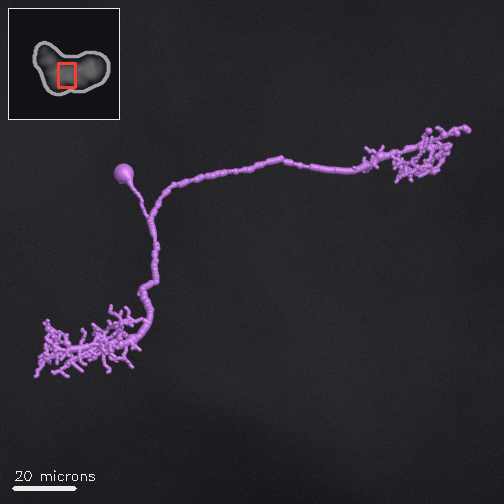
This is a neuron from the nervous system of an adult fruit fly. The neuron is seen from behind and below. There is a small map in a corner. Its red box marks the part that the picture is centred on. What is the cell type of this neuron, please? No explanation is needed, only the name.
LC10a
